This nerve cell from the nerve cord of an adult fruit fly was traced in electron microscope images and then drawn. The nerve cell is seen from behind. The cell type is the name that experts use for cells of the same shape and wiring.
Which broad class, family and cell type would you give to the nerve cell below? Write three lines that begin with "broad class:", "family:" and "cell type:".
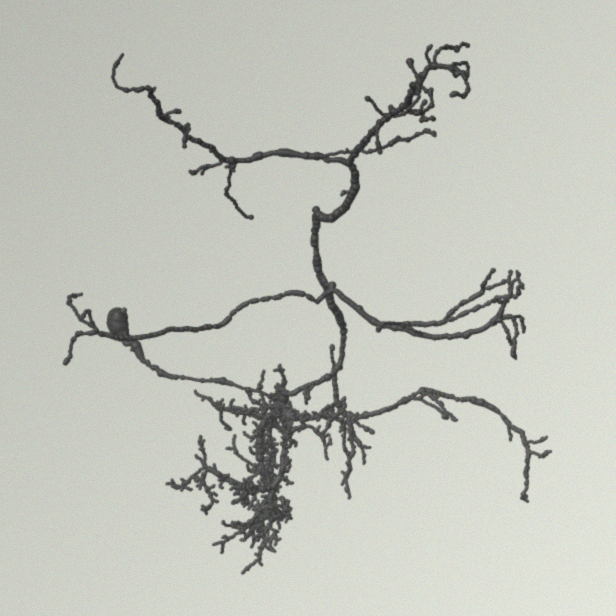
broad class: nerve-cord intrinsic neuron
family: hemilineage 23B
cell type: IN23B001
